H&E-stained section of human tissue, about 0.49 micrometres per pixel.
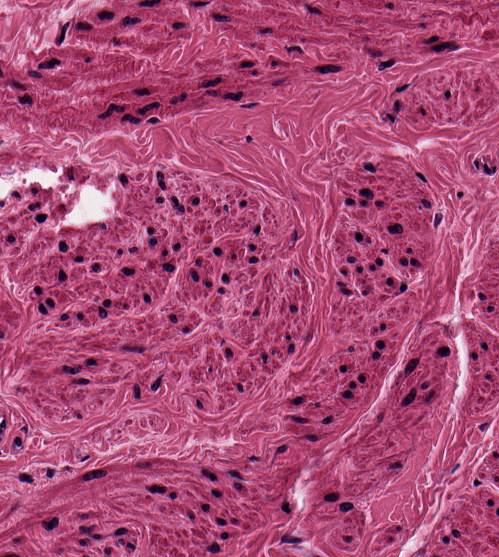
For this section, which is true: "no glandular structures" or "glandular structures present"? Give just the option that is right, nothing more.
No glandular structures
